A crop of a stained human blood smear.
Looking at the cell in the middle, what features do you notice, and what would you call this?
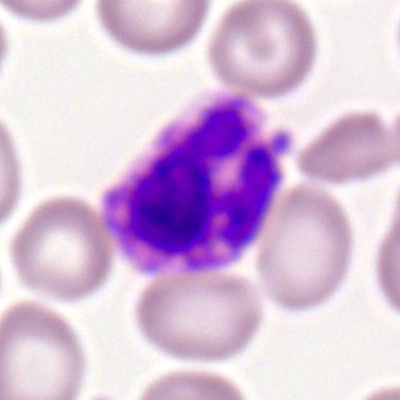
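Notice that a dark nuclear mass, stained a deep purple, fills most of this cell. Within it, just right of centre, lies a small pale pink gap. Around the mass only a narrow rim of cytoplasm shows. You are looking at a basophil.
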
